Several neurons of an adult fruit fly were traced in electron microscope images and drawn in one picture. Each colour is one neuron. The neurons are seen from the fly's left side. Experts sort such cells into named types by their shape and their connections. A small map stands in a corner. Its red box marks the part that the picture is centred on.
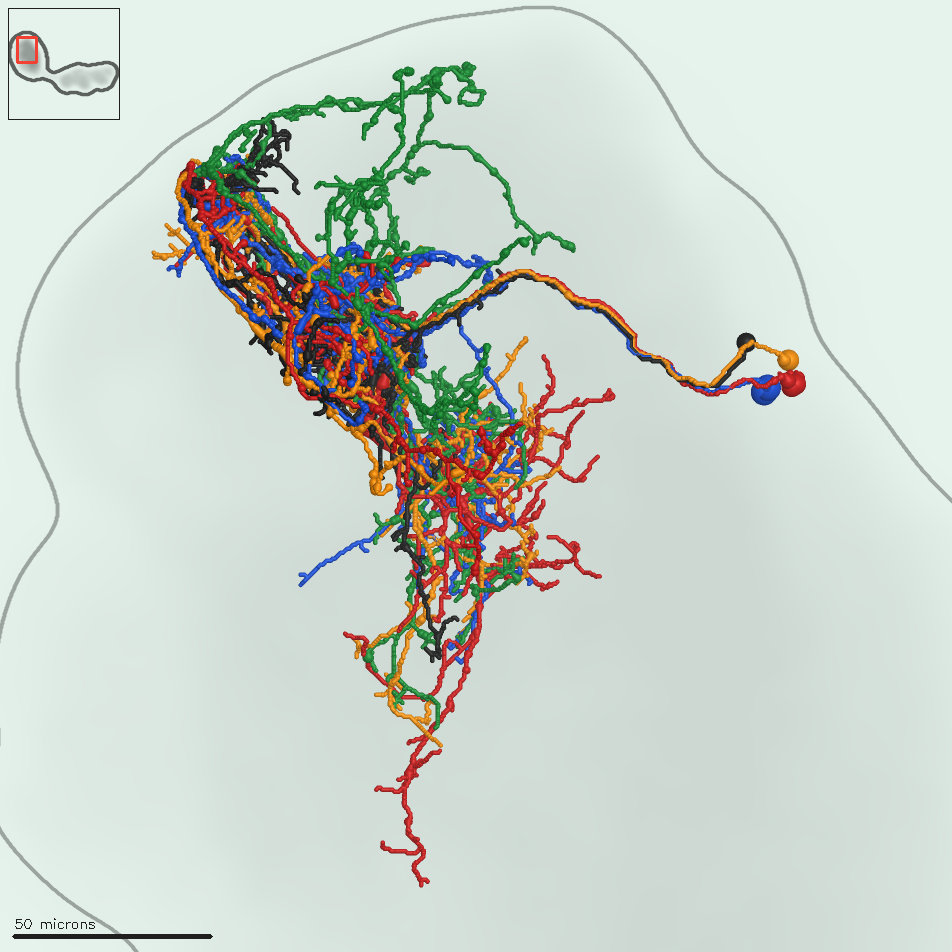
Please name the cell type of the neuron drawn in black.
pC1_4a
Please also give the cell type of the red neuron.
pC1_3c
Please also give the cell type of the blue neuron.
pC1_3b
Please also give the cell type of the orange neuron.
pC1_3a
